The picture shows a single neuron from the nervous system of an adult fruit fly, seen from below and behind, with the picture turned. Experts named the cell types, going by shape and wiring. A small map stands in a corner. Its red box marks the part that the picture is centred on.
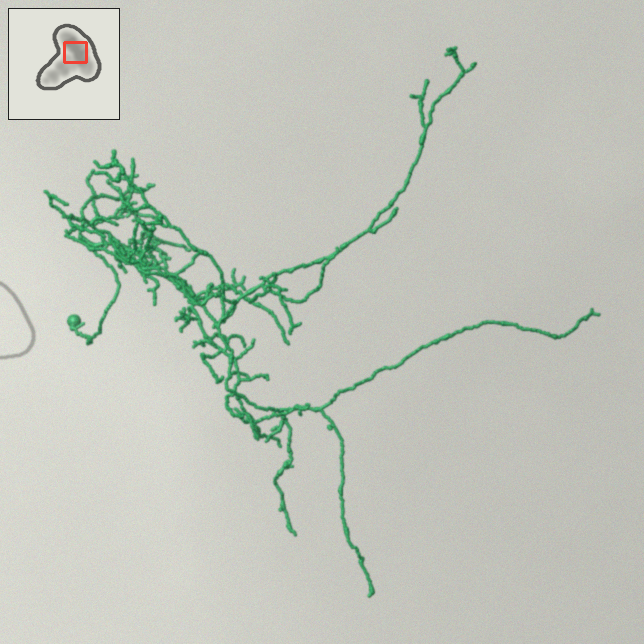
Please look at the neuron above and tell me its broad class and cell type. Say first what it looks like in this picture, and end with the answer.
The cell body can be seen on the left of the picture. Dozens of branch ends can be seen. This is a central-brain intrinsic neuron. The cell type is IB016.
